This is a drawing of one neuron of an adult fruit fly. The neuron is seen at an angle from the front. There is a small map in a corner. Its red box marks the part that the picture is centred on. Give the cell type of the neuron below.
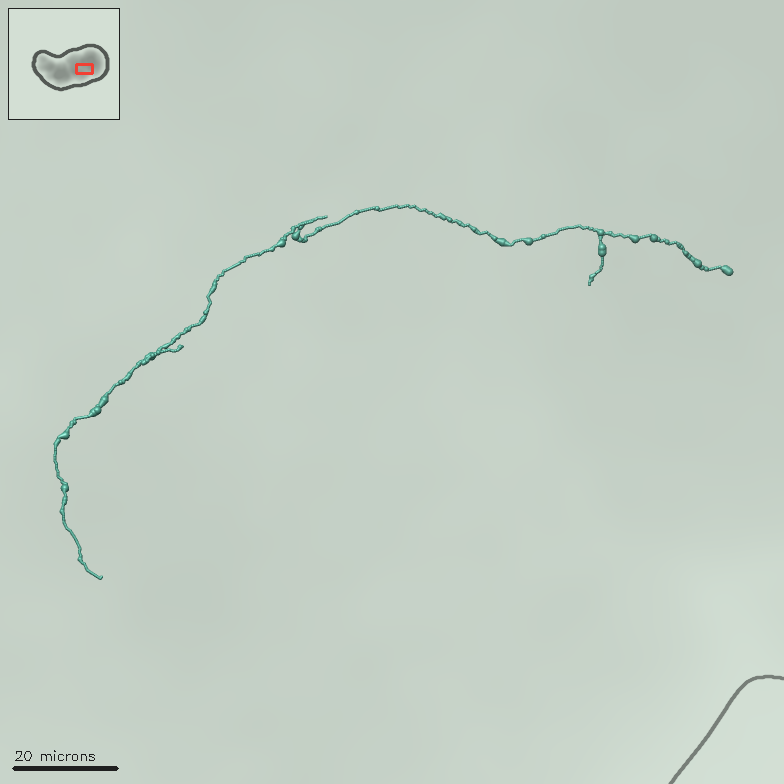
HRN_VP4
